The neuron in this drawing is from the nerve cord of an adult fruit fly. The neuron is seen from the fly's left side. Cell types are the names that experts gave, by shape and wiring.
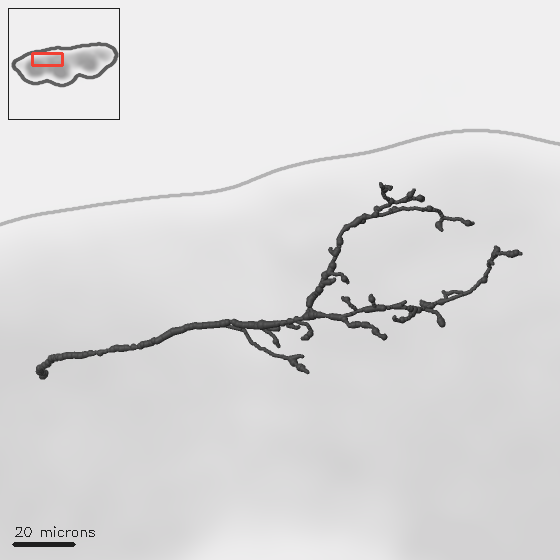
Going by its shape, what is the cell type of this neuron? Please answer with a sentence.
The cell type is SNpp37.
